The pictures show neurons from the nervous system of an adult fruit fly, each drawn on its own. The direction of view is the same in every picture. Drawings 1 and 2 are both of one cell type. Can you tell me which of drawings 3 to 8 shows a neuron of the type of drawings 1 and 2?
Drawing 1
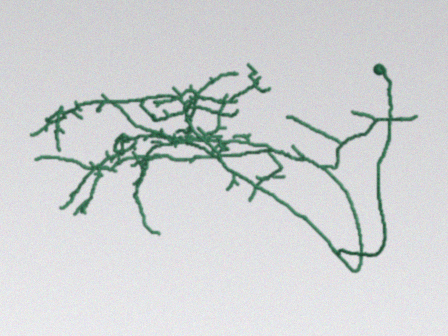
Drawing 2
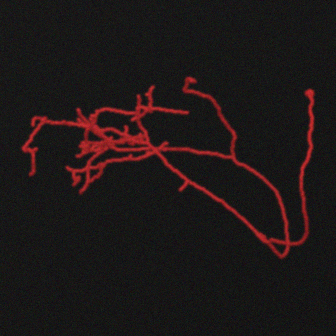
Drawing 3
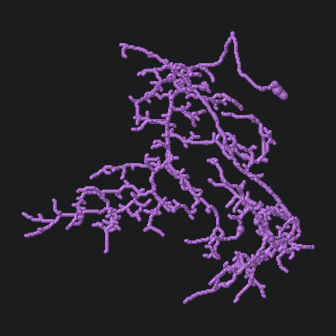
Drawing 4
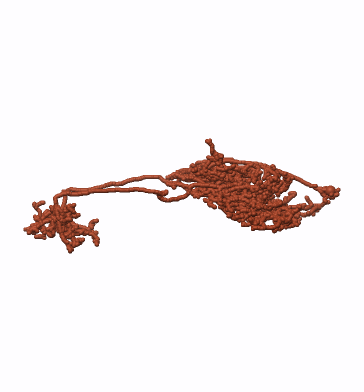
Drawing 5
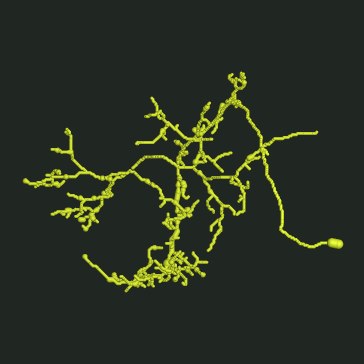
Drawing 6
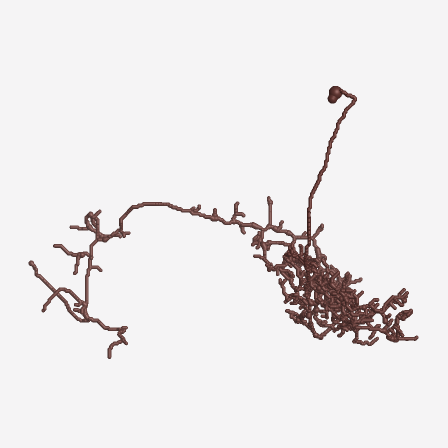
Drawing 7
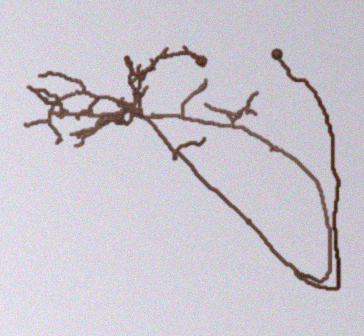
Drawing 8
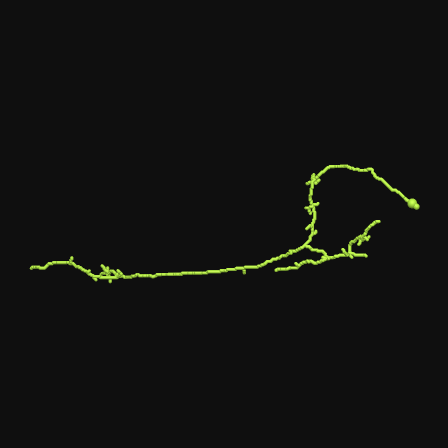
Drawing 7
